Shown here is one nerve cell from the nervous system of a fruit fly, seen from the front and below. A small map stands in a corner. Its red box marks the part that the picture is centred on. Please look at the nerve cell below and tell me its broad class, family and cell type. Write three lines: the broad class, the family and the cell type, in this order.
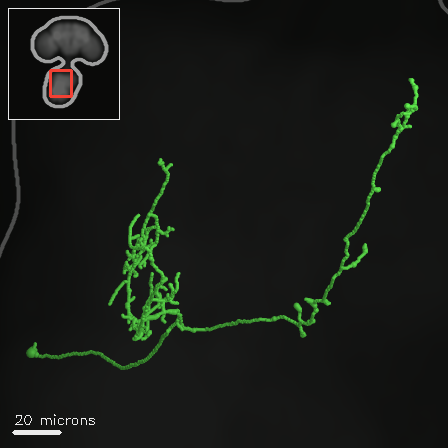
nerve-cord intrinsic neuron
hemilineage 07B
IN07B087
